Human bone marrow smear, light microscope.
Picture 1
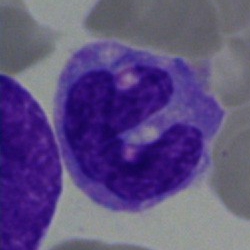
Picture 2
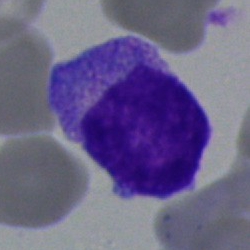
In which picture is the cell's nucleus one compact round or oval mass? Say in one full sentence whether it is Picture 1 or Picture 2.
A nucleus forming one compact round or oval mass is found in Picture 2.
